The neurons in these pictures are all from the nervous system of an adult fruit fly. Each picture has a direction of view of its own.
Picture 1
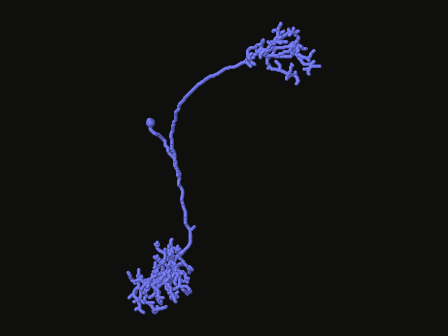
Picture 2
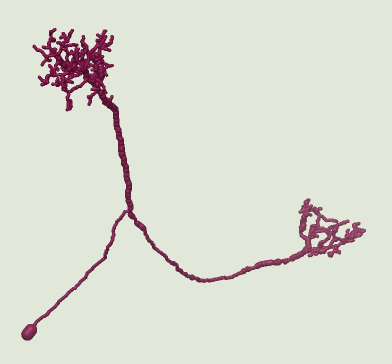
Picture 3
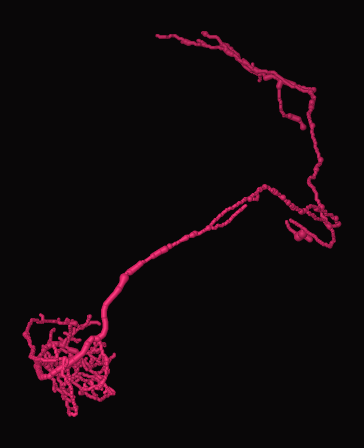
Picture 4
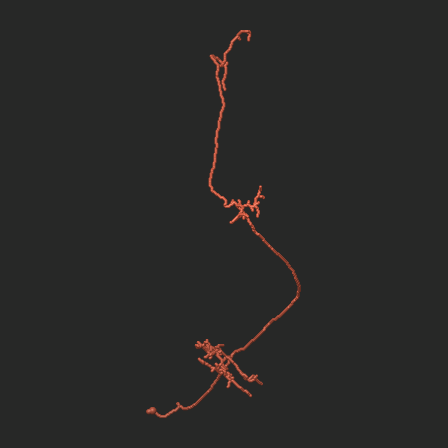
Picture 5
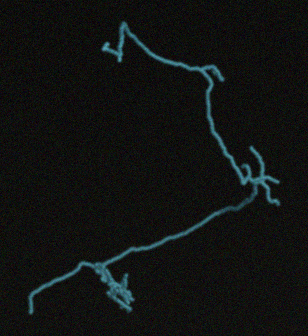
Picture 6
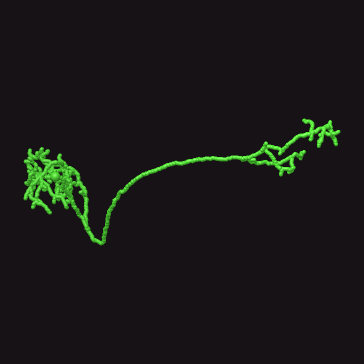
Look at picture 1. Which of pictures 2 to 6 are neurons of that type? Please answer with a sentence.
Picture 2 and picture 6 are of the same cell type.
